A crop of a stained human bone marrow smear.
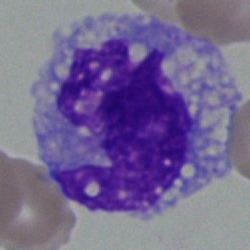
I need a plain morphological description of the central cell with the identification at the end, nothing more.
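Deep purple stain marks the chromatin. Pale blue-grey cytoplasm is filled with many small clear vacuoles, which give it a foamy look. Small clear round spots also lie over the nucleus. The cell is a monocyte.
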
